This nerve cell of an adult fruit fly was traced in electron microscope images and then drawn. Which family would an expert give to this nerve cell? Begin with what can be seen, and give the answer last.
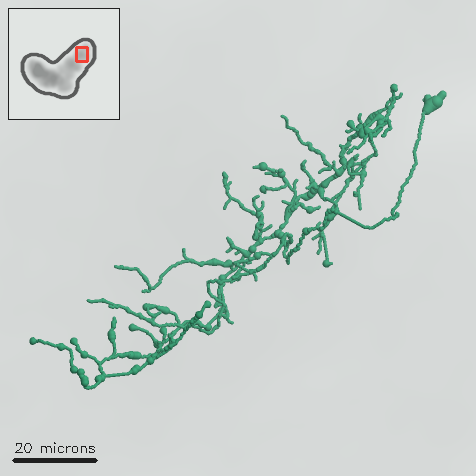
Its cell body lies at the upper right of the picture. By the scale bar it is about 100 microns wide in this view. The picture shows dozens of branch ends. It is a nerve-cord intrinsic neuron. Its family is hemilineage 01B.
